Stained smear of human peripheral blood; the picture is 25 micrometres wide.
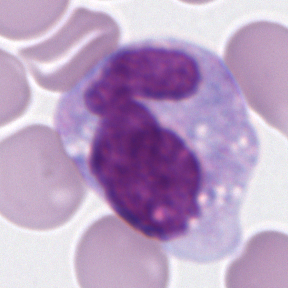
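Monocyte, the central cell in a stained smear of human peripheral blood under the light microscope. The upper part of the nucleus folds over to the right as a curved limb above the larger lower mass, and the chromatin is finely mottled rather than coarsely clumped. The cytoplasm is plentiful and pale greyish blue, carrying only fine, faint dust-like granules and no coarse coloured granules.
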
